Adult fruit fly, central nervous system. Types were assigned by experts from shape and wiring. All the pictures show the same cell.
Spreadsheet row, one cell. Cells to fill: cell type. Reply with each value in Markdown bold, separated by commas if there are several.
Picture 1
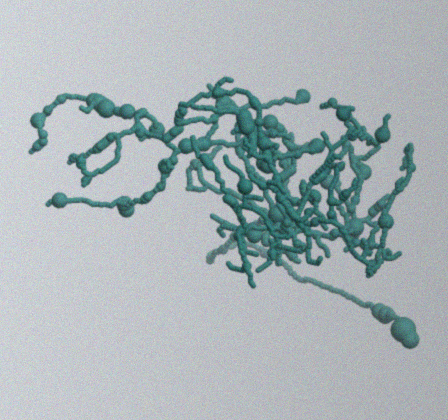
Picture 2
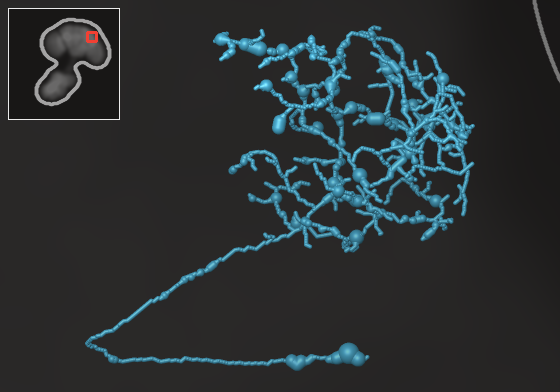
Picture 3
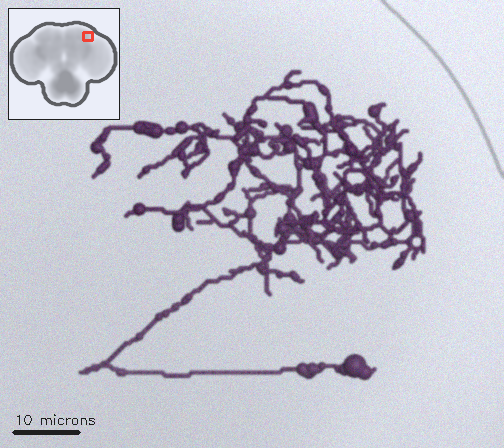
**CB1247**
